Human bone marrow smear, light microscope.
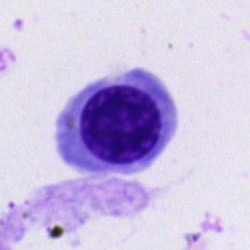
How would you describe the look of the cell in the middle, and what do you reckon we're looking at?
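A smooth, roughly oval outline, slightly bulging at the top right, bounds this cell. Its chromatin is dark purple, mottled and clumped. Blue cytoplasm rings the nucleus, widest on the left side, and contains no vacuoles. The cell is an erythroblast.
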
